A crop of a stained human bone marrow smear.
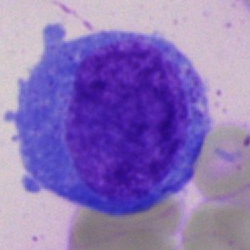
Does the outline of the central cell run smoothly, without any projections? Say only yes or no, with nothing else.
No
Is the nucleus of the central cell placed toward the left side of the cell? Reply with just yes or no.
No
